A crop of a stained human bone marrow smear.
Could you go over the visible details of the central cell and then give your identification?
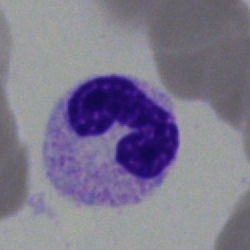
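Have a look at that one: a round, smooth outline, and chromatin that's dense, dark purple and coarsely clumped. Fine pinkish-purple granules are scattered through the cytoplasm, and you won't find any vacuoles in it. It's a band neutrophil.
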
